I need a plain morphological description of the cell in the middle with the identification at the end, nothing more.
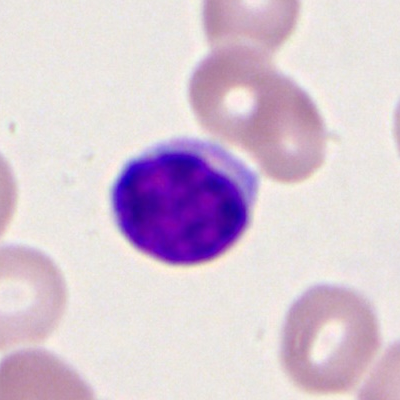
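A smooth outline, round to slightly oval, bounds the cell. Its chromatin is dense, dark purple and coarsely clumped. Scant pale blue cytoplasm appears mainly as a thin crescent along the upper right side of the nucleus. The cell shown is a lymphocyte.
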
